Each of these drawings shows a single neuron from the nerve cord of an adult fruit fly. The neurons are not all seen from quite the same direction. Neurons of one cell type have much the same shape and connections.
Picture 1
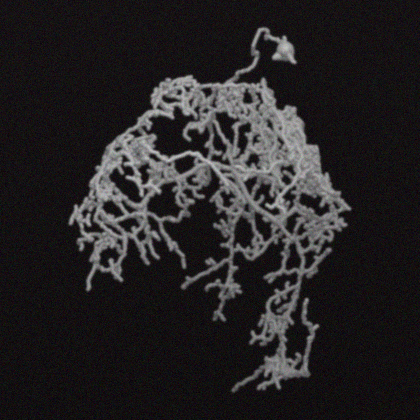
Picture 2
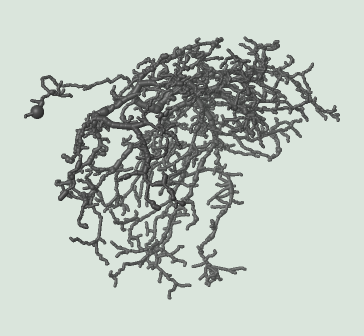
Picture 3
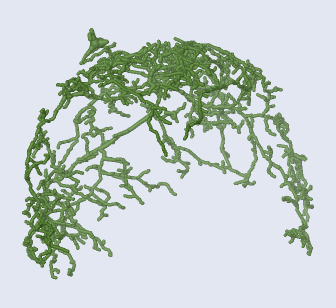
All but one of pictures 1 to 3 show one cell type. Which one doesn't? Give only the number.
2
